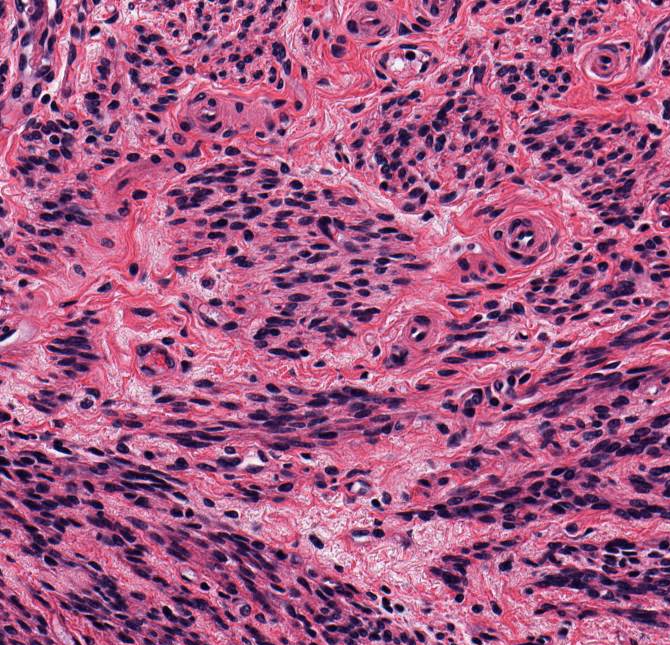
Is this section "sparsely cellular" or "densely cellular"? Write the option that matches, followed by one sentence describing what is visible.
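Densely cellular. The field is densely cellular, made of spindle-shaped cells crowded in streaming fascicles.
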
